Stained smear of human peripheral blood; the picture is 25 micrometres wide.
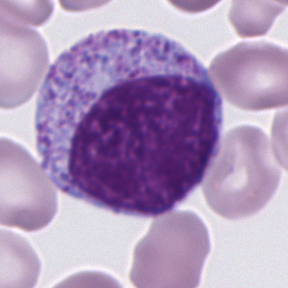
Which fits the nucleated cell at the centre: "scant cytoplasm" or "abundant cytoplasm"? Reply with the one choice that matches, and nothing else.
Abundant cytoplasm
